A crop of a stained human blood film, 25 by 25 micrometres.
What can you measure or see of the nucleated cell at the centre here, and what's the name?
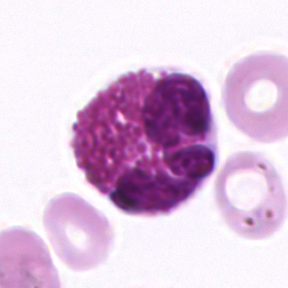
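Look at the nucleus first: it's split into separate lobes lying along the right and lower side of the cell. Those lobes stain dark purple, with dense, clumped chromatin. The cytoplasm is packed with coarse, round granules, all of an even size. They crowd the left part of the cell and leave the nuclear lobes mostly uncovered. The whole cell is about 13 micrometres across. That's an eosinophil.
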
